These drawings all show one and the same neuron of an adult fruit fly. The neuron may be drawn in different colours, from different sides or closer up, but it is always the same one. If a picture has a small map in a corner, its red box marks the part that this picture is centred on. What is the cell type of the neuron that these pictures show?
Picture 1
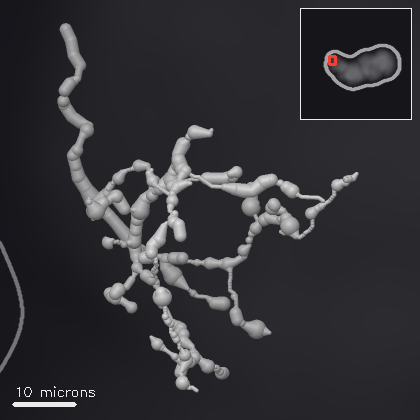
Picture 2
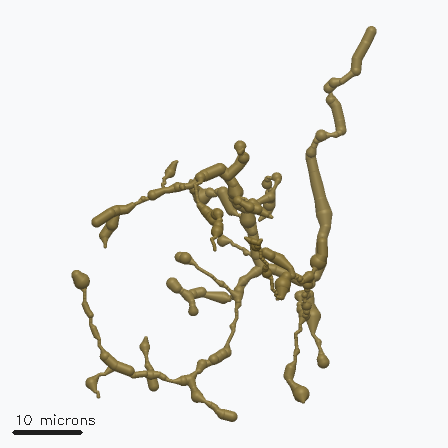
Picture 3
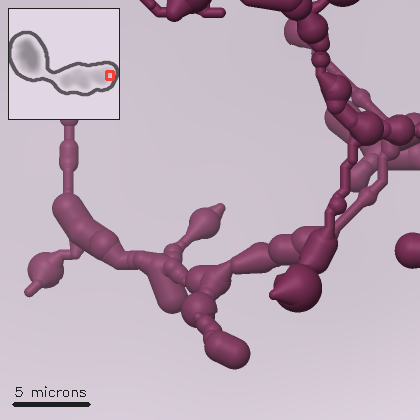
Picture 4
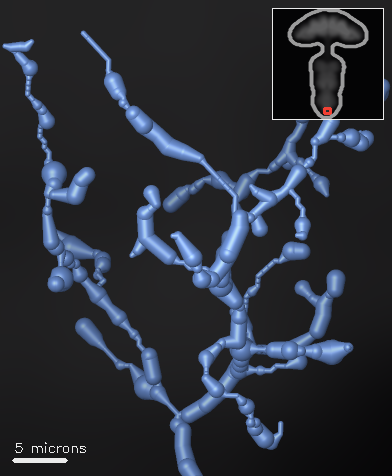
SNxx08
